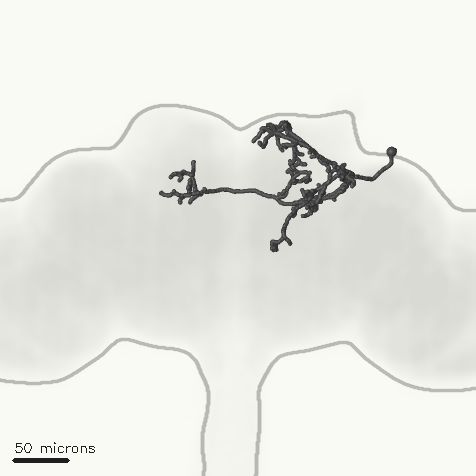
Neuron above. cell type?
LAL004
